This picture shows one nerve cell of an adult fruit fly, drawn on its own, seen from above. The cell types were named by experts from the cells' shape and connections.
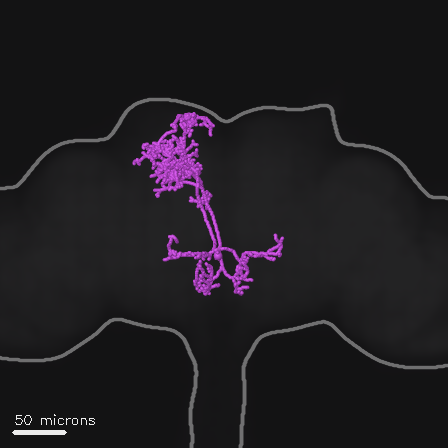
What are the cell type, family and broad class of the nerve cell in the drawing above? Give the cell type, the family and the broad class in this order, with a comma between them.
ATL027, hemilineage DM1_antero_dorsal, central-brain intrinsic neuron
